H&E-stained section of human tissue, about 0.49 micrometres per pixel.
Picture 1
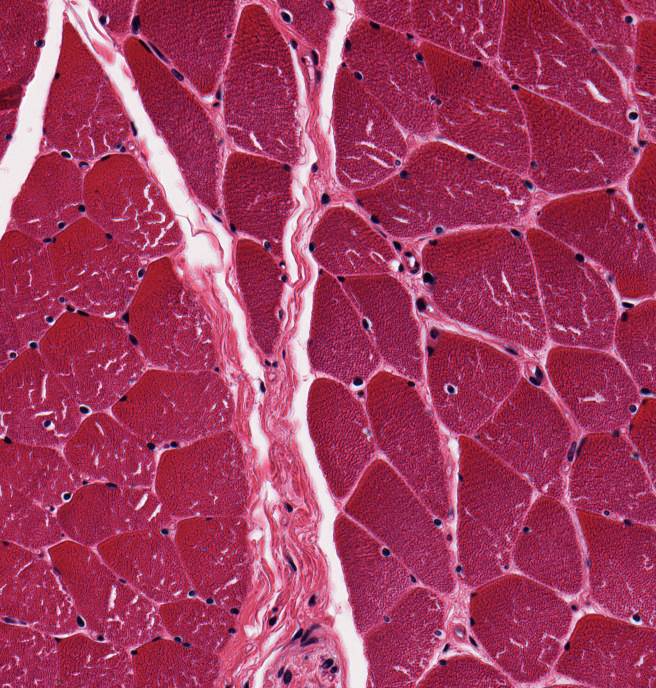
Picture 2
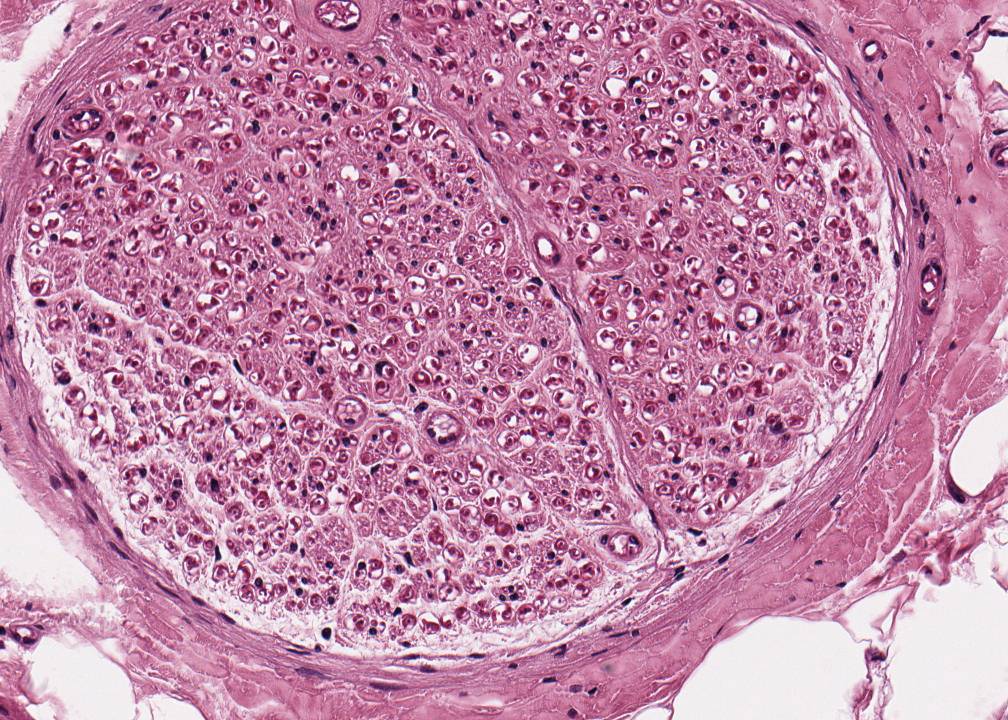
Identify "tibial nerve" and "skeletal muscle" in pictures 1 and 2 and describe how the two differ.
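Picture 1 shows skeletal muscle; picture 2 shows tibial nerve. The muscle fibres are polygonal, closely fitted, deep red and finely stippled, with small dark nuclei at their edges and a thin pink layer of connective tissue between neighbours. The nerve is one large oval bundle within a concentric fibrous sheath; its fibres, large and small intermingled, are cut across as pink central axons in pale rings, with small, dark, dense nuclei scattered.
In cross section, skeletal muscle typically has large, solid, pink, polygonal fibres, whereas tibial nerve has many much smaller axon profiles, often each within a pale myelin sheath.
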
